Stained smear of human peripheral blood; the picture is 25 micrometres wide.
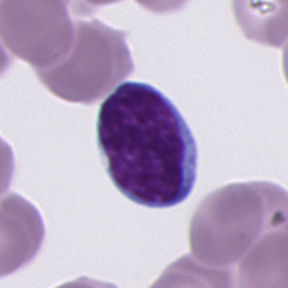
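Typical lymphocyte, the central cell in a stained smear of human peripheral blood. Its oval outline is smooth and unbroken, and the surface bears no projections or blebs. The chromatin is dark purple and coarsely clumped, with paler streaks running between the clumps. No granules are visible in the cytoplasm.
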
